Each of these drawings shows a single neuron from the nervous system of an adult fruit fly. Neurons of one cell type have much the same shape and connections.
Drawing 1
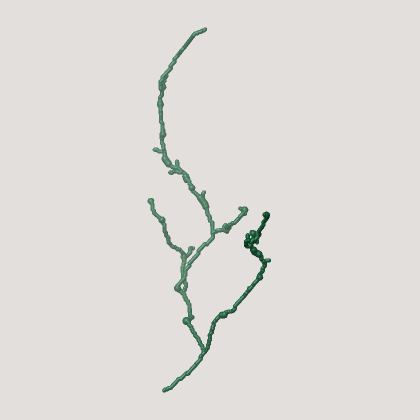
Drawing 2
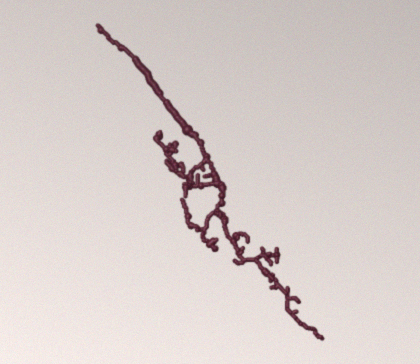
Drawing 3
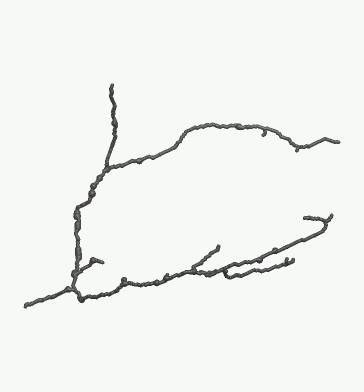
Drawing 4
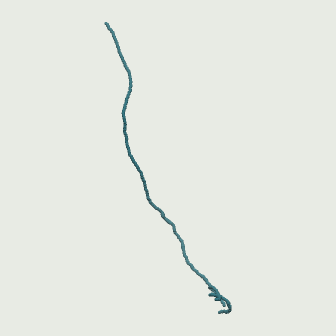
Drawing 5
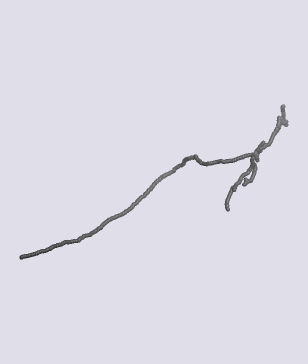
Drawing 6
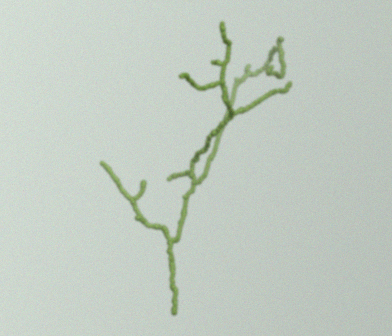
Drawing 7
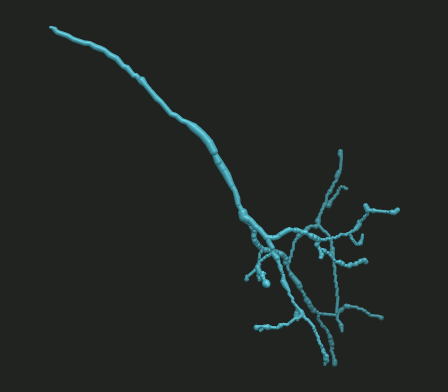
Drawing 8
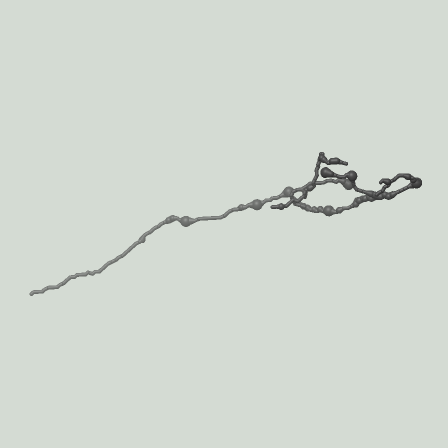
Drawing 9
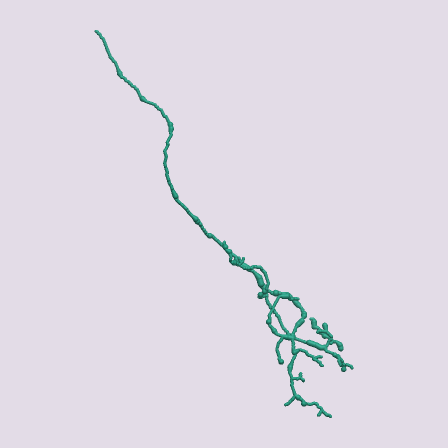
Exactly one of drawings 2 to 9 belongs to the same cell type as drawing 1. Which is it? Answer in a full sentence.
Drawing 3 shows a neuron of the same cell type.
